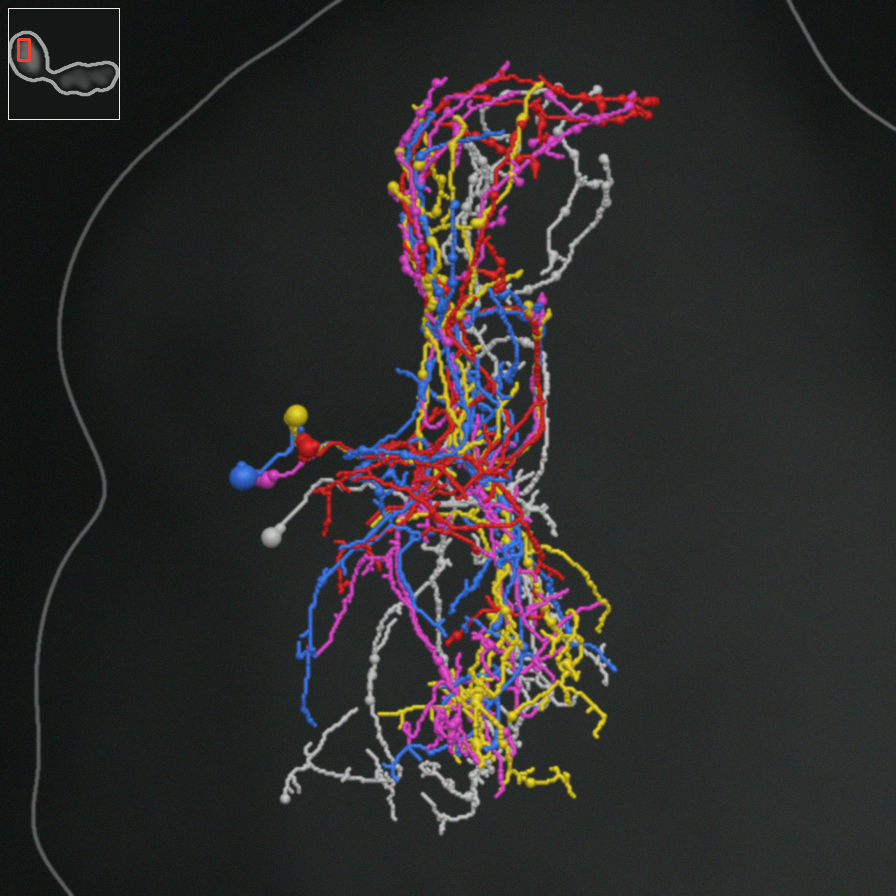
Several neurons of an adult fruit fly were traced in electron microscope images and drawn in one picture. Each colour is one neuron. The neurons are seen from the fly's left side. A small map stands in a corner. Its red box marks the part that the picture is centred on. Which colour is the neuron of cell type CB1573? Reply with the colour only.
white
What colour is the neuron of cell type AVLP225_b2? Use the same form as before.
yellow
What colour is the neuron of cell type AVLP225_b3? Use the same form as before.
magenta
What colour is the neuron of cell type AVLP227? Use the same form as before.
red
